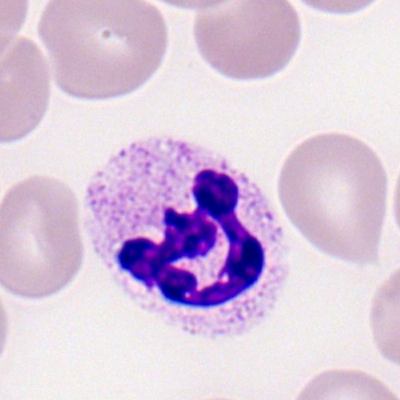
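Segmented neutrophil (central cell). Its nucleus is divided into several lobes joined to one another, with dark purple, coarsely clumped chromatin. The cytoplasm is plentiful and pale pink. Fine lilac granules are scattered evenly throughout it.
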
